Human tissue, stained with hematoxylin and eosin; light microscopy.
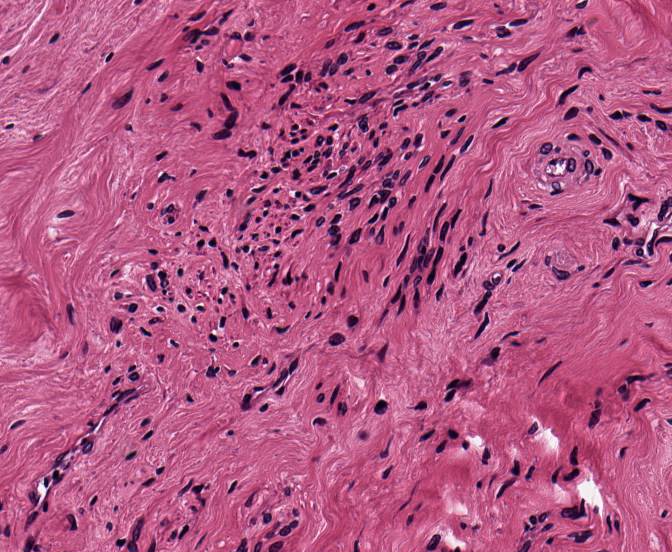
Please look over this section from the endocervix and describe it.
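I see dense pink-staining collagen filling the whole field. Its fibres run in wavy bundles, and I notice they interlace in varying directions. Most of the cells have elongated, dark-staining, spindle-shaped nuclei. Their cytoplasm is scant, and I find it hard to separate from the collagen around it.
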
